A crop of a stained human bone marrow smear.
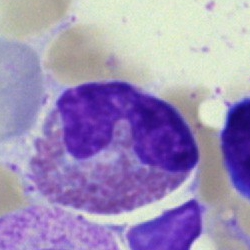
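Eosinophil, with its nucleus in the upper part of the cell and a broad indentation on the lower side that gives the nucleus a kidney-like shape. The chromatin is dark purple, fairly dense and mottled. Pink-violet granules pack the cytoplasm.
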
